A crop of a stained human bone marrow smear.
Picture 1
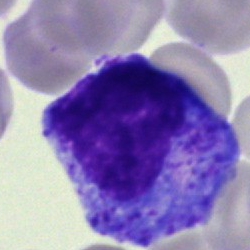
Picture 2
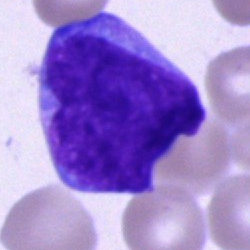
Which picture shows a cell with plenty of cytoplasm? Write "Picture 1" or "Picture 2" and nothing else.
Picture 1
